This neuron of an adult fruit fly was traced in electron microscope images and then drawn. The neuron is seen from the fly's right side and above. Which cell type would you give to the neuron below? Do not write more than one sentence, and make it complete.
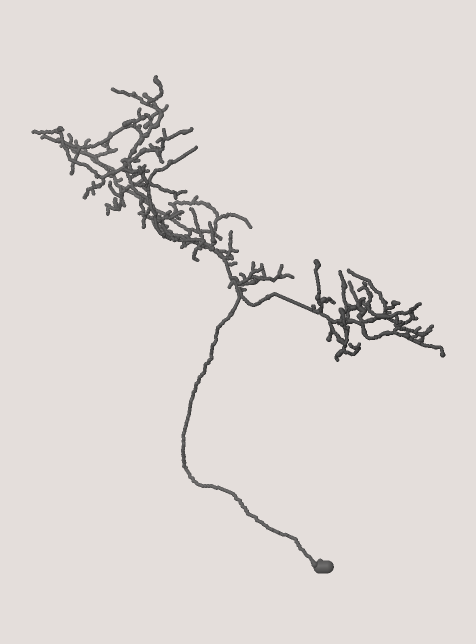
This neuron falls under the cell type IN16B079.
